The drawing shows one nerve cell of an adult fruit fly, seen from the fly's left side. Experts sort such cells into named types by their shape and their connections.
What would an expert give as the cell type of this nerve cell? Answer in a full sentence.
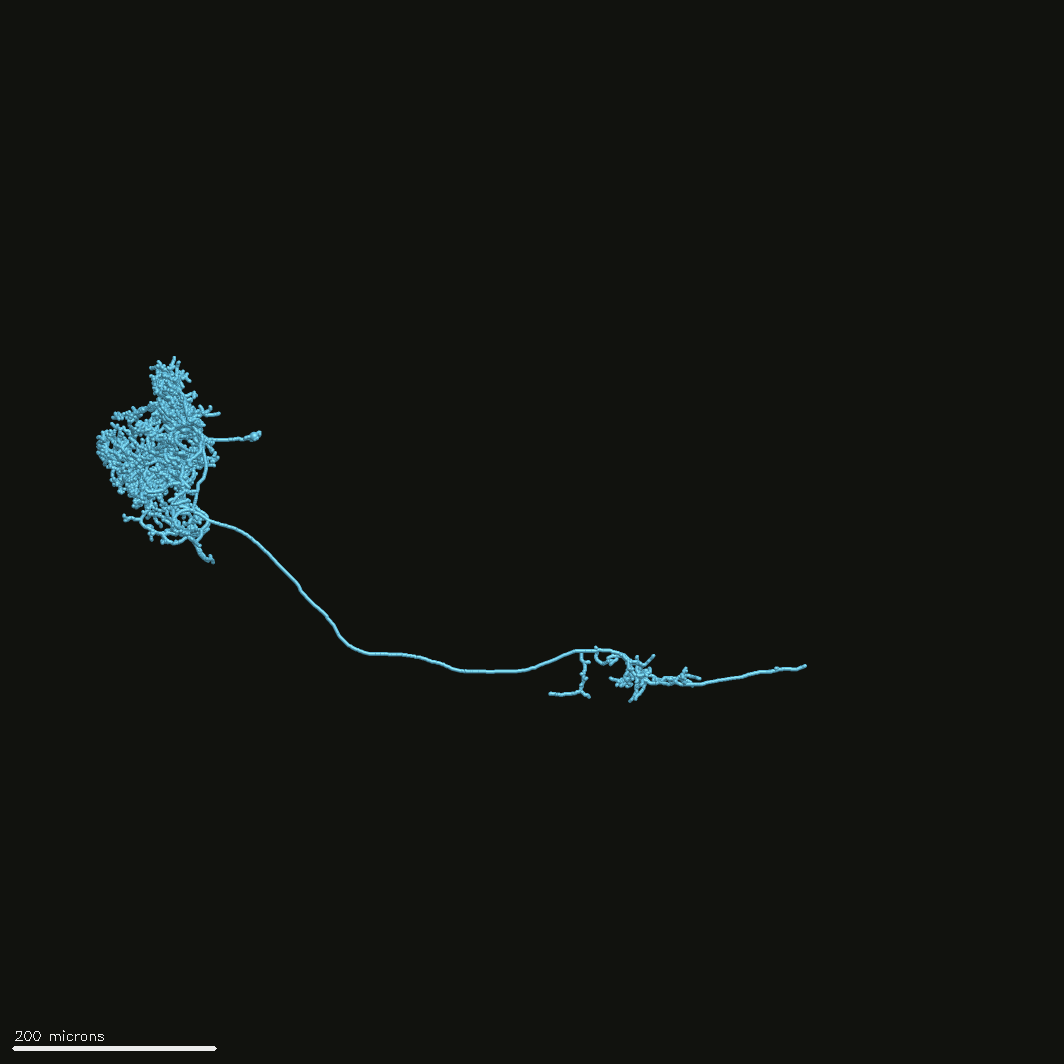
The cell type is DNp103.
